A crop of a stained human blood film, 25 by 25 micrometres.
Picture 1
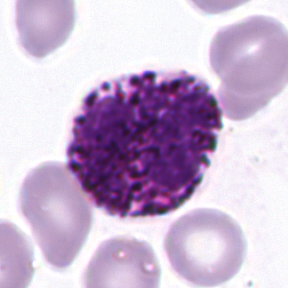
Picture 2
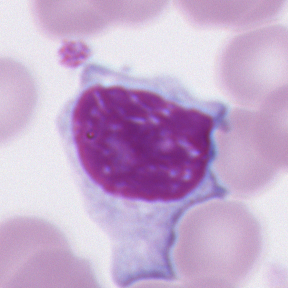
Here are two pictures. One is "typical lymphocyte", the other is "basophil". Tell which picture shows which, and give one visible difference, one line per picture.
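In picture 1 we see a basophil: Coarse, dark purple-black granules crowd the whole cell.
In picture 2 we see a typical lymphocyte: The cytoplasm shows no visible granules.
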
